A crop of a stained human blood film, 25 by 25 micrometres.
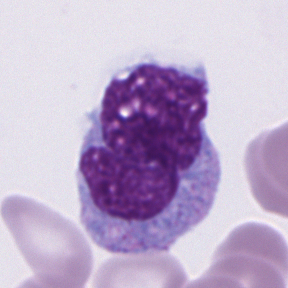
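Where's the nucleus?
Toward the top, about 14 by 11 micrometres, filling about 60% of the cell's area.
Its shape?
Folded, a deep notch on the left separating an upper mass from a lower lobe; small bright white specks lie over its upper part.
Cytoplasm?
Mostly below and right of the nucleus, with fine, dust-like pinkish-purple granules.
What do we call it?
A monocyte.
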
